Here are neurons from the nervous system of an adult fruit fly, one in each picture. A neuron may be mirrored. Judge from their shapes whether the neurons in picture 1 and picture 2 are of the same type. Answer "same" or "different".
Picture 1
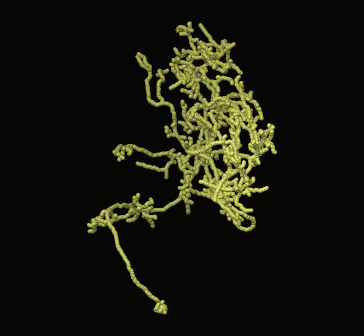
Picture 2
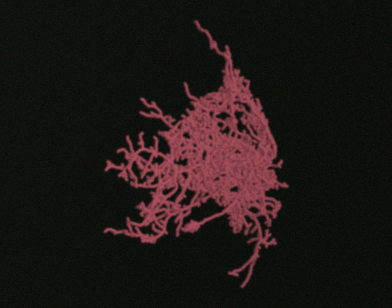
different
